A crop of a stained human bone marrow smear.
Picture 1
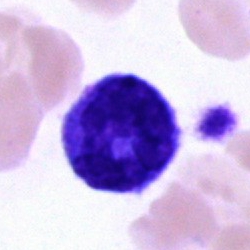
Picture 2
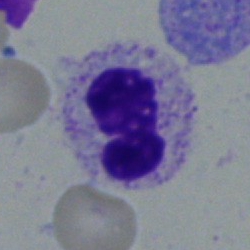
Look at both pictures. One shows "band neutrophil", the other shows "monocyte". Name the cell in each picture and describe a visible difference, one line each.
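Picture 1 shows a monocyte: Cytoplasm is scant, with no distinct rim visible around the nucleus.
Picture 2 shows a band neutrophil: A wide rim of pale cytoplasm surrounds the nucleus.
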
